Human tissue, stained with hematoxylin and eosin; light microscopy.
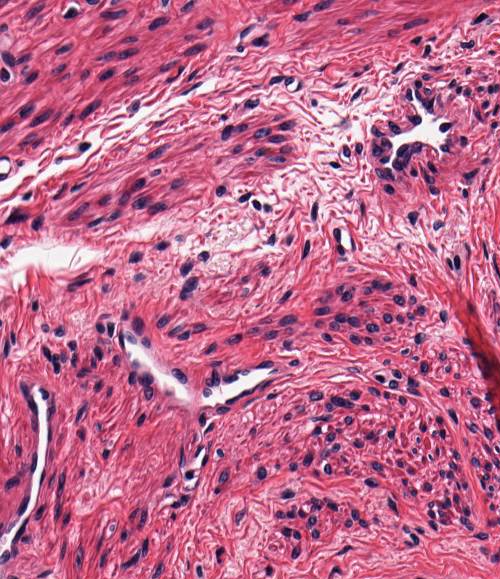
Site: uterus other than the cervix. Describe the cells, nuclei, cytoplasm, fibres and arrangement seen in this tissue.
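The field is composed of spindle cells grouped in bundles that run in different directions and interlace. Their nuclei are elongated and dark, set in pink fibrillary cytoplasm. At lower right, a bundle cut across shows crowded round to oval nuclei. Between the bundles in the upper centre lies a paler, looser area with wispy fibres.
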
